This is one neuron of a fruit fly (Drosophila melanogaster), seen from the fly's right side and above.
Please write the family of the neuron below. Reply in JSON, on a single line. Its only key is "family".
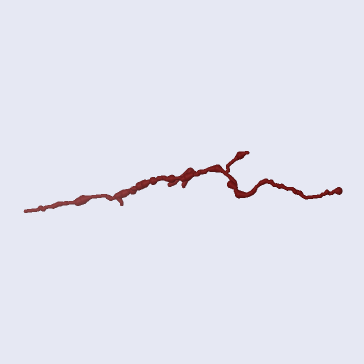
{"family": "class mechanosensory tactile"}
